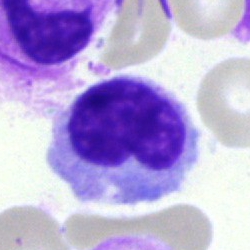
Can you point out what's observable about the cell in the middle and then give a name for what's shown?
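Most of this cell is nucleus, sitting toward the top, kidney-shaped with a notch in its lower edge. Its chromatin is dark purple and clumped, with small paler patches in between. There's a moderate rim of pale greyish-blue cytoplasm, mainly below the nucleus. It's a monocyte.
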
